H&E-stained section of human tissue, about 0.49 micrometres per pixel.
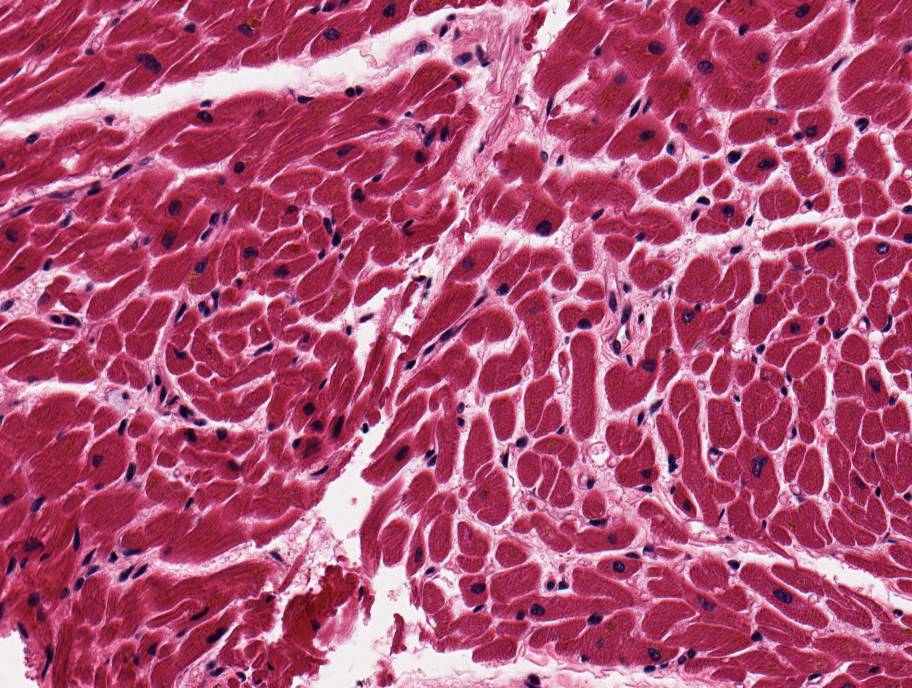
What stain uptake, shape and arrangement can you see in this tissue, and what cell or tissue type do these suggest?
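Upper left: fibres cut lengthwise, running lower left to upper right. Right side: most fibres cut across, rounded and irregular profiles. Nuclei central within fibres. Fine golden-brown granules near nuclei in some fibres. Site: left ventricle of the heart.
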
